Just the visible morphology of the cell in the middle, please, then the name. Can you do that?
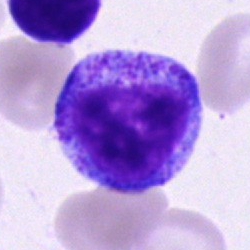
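A broadly triangular nucleus with a flattened upper edge lies toward the bottom of the cell. This leaves a wider band of cytoplasm above it. The cytoplasm is blue, most clearly at the rim, and carries scattered purple granules, most numerous in the band above the nucleus. The cell in the middle is a promyelocyte.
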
